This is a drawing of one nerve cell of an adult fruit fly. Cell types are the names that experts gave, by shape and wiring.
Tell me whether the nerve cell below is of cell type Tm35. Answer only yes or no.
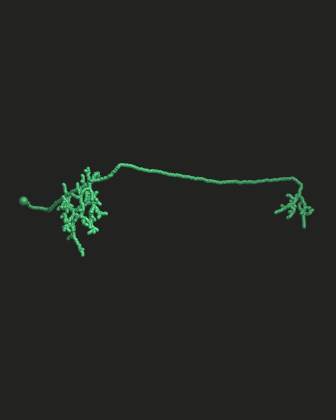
no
